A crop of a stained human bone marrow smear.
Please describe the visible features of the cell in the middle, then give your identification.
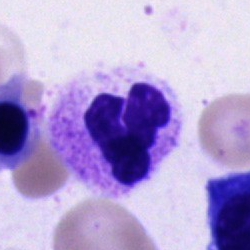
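Dense chromatin stains dark purple throughout the nucleus. The cytoplasm is abundant and pale pinkish-lilac, with fine purple granules scattered evenly through it and no vacuoles. The cell is a segmented neutrophil.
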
